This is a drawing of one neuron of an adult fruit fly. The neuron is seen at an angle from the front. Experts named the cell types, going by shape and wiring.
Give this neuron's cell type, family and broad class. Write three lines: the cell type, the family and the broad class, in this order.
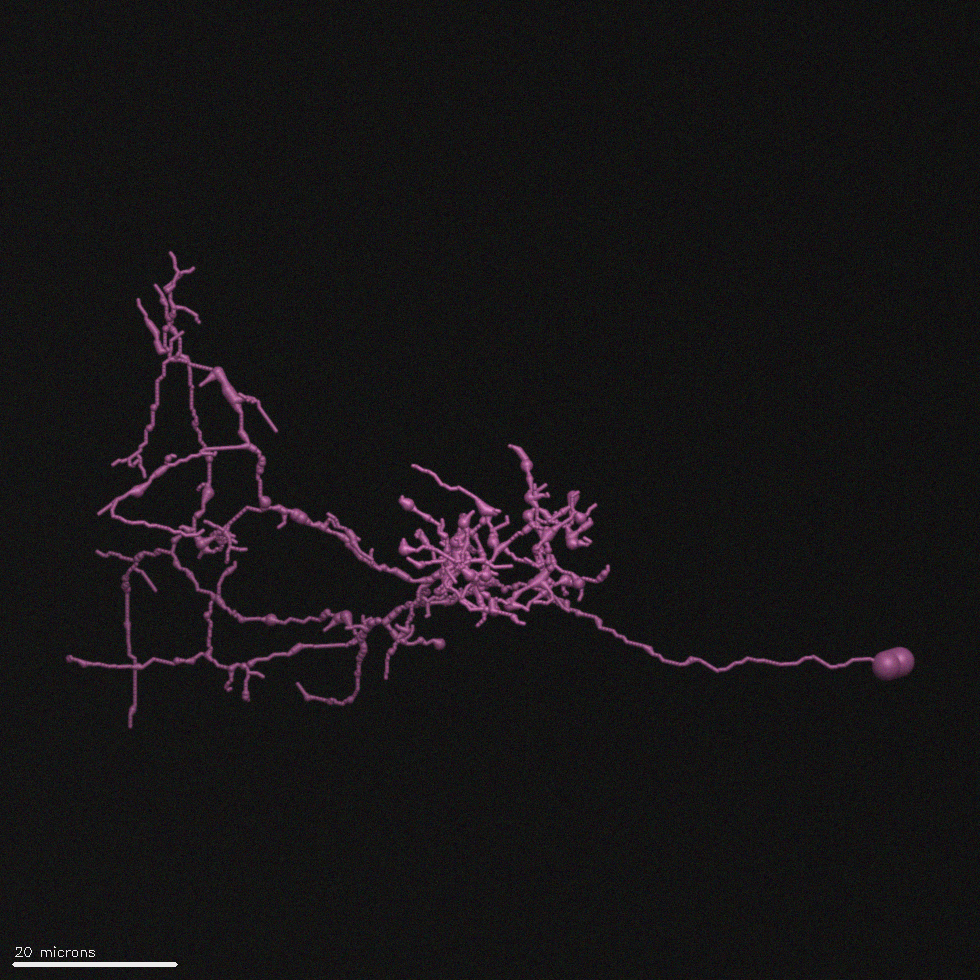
SMP331
hemilineage DM3_dorso_lateral
central-brain intrinsic neuron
